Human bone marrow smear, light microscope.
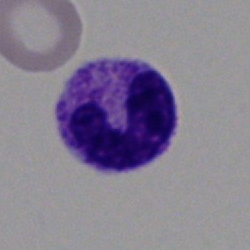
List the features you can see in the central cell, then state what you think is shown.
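First, the nucleus: it curves into a horseshoe shape that opens toward the top of the cell. Next, the chromatin: dense and dark purple. Then the cytoplasm: the part enclosed by the curve of the nucleus is pale lilac. Fine purple granules are scattered through the cytoplasm. Last, the name: this is a band neutrophil.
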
